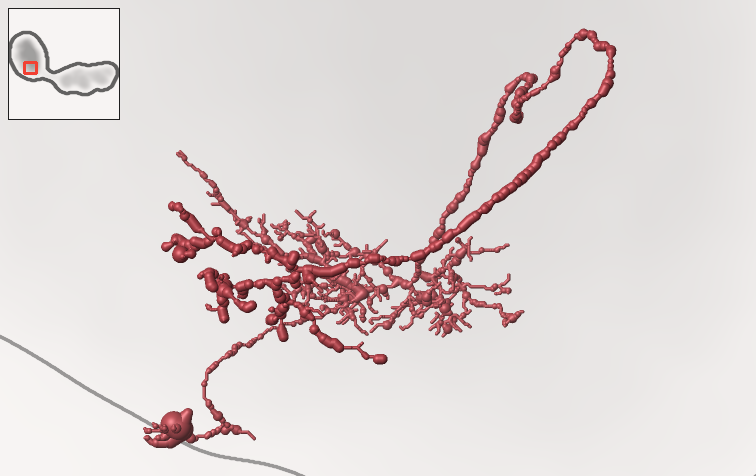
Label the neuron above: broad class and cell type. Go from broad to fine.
central-brain intrinsic neuron; GNG233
